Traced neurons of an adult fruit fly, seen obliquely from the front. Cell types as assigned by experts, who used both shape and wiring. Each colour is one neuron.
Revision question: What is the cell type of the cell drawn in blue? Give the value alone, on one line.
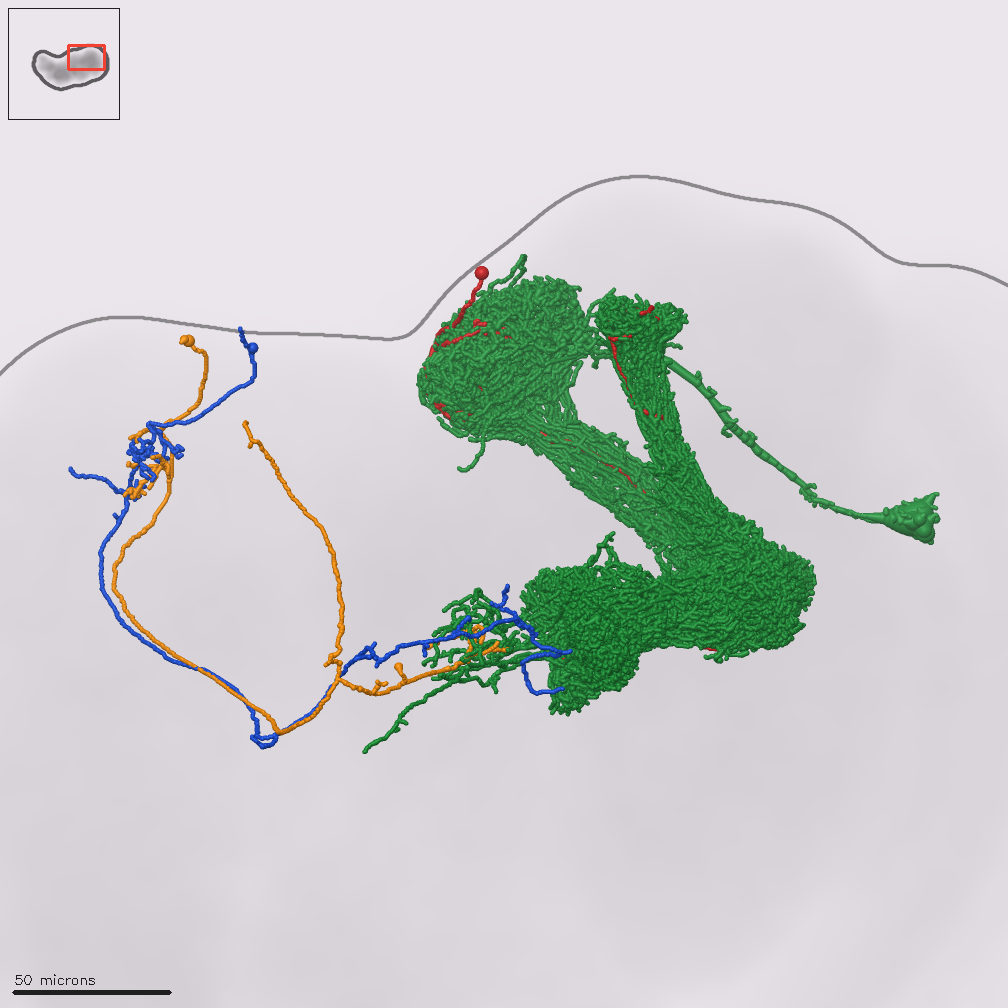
KCg-m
